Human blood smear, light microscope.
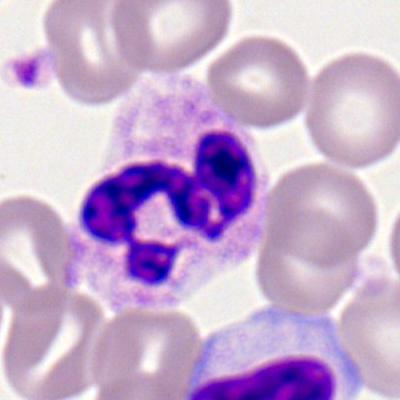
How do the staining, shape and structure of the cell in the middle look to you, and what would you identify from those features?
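No nucleoli in the nucleus. Fine pinkish-violet granules scattered throughout the cytoplasm; no vacuoles. Cell border without hair-like projections. Segmented neutrophil.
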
